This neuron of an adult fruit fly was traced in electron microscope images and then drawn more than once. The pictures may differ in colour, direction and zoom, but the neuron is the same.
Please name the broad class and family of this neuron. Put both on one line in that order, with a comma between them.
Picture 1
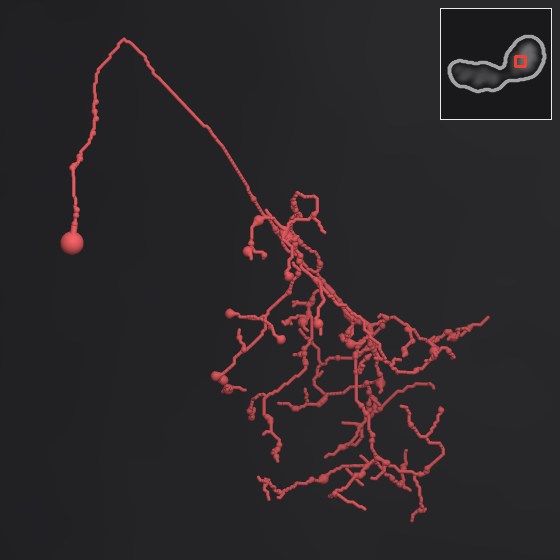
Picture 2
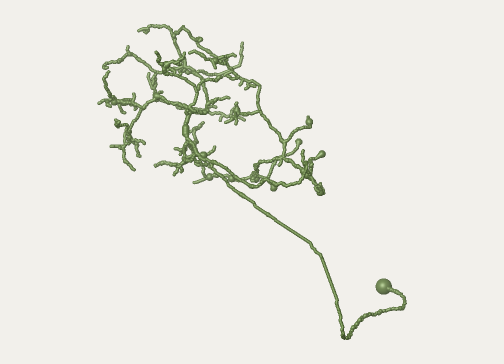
central-brain intrinsic neuron, hemilineage DM5_ventral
